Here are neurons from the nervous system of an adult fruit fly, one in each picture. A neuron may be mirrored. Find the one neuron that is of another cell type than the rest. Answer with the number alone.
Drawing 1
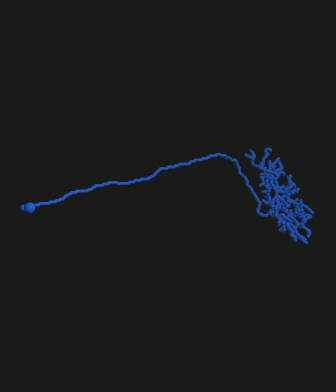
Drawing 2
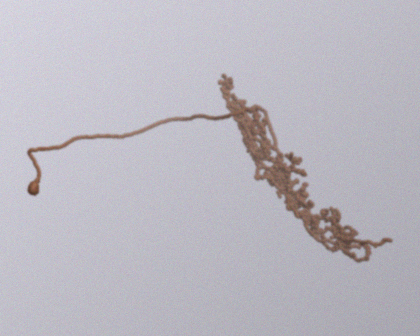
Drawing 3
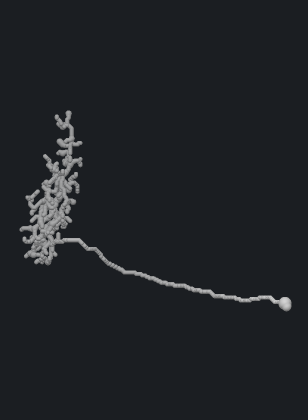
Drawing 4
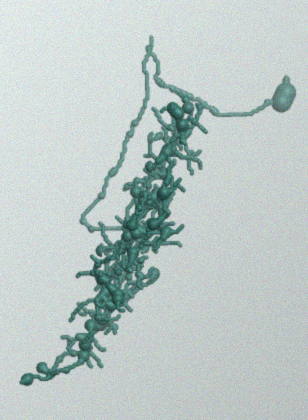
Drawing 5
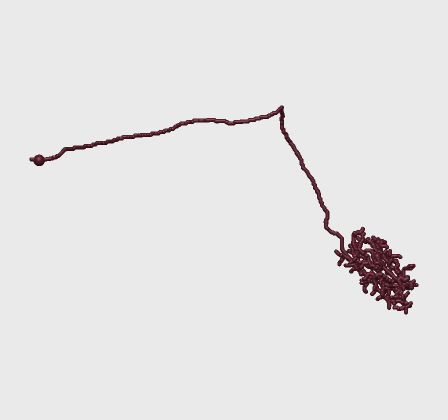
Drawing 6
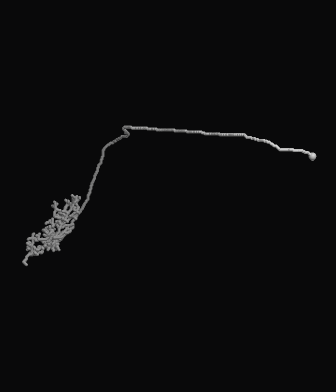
4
